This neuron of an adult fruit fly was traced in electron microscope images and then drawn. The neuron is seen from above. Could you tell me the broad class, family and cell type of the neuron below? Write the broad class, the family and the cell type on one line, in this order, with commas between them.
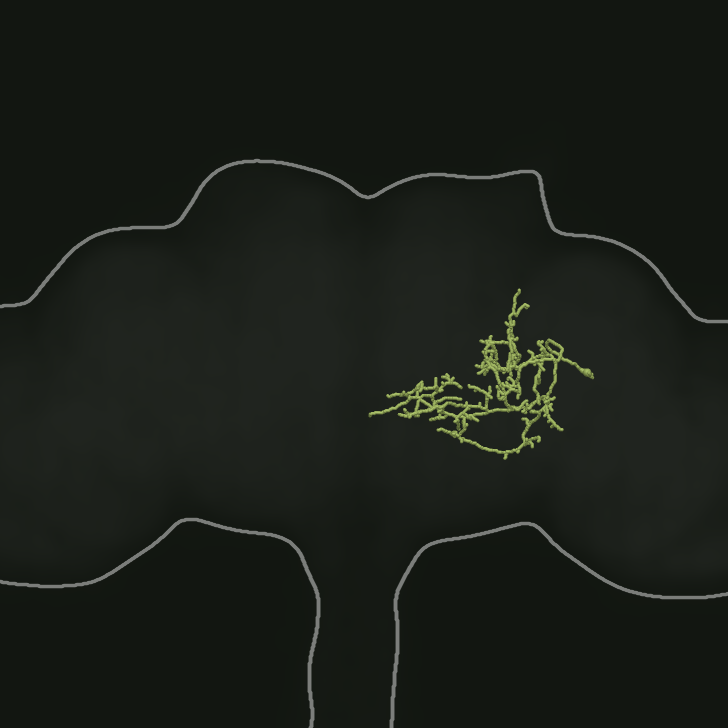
central-brain intrinsic neuron, hemilineage WEDa1, CB1942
